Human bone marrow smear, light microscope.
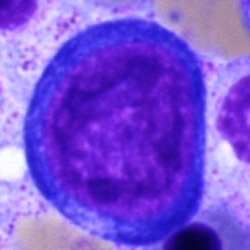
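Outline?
Round to slightly oval, smooth.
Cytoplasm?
Narrow rim around the nucleus; deep, intense blue.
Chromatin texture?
Finely granular, not coarsely clumped.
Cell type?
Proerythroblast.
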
